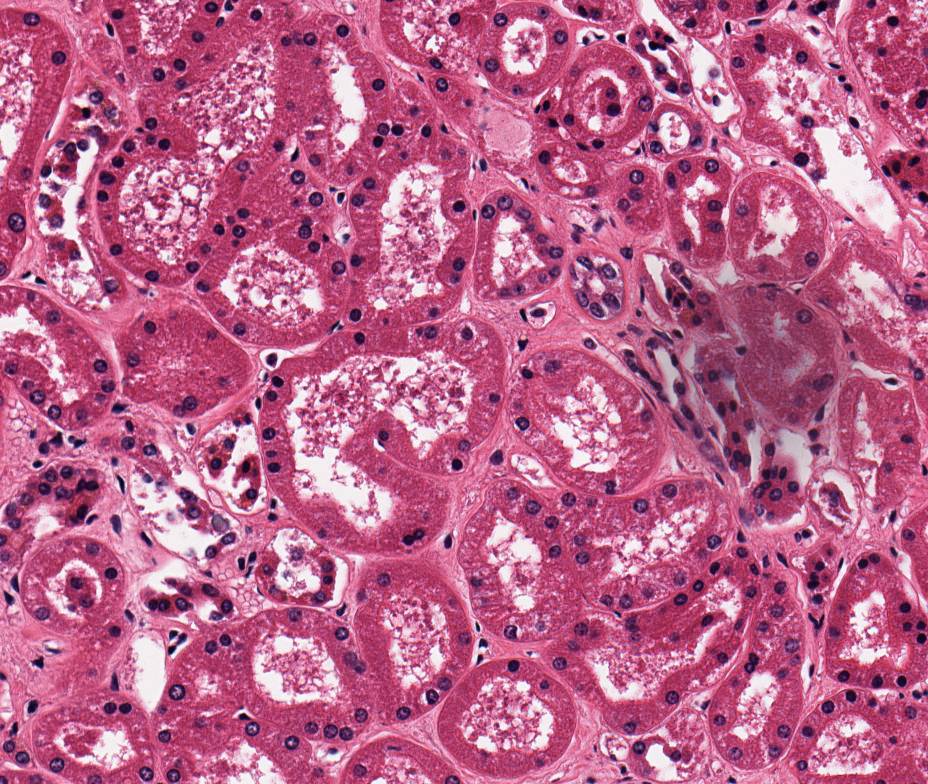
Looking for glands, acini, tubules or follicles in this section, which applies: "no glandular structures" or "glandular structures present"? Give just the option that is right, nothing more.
Glandular structures present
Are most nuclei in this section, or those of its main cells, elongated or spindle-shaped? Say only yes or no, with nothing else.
No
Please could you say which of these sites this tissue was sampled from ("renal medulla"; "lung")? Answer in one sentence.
The site this tissue was sampled from is the renal medulla.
